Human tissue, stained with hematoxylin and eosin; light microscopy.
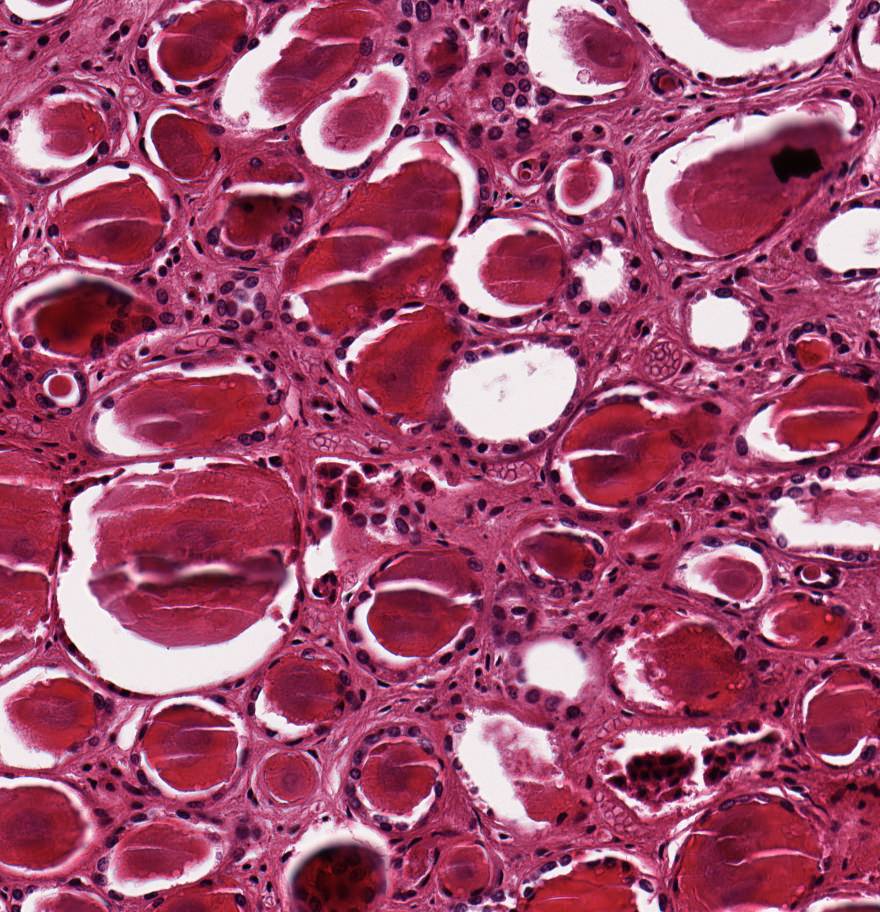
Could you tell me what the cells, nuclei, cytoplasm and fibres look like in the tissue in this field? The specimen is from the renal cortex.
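You'll see most units packed with dense, deep red eosinophilic material. Often it's pulled away from the lining, leaving white crescent-shaped gaps along one side. The units are lined by a single layer of flattened cells with small dark nuclei. And there are no fat cells anywhere.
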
